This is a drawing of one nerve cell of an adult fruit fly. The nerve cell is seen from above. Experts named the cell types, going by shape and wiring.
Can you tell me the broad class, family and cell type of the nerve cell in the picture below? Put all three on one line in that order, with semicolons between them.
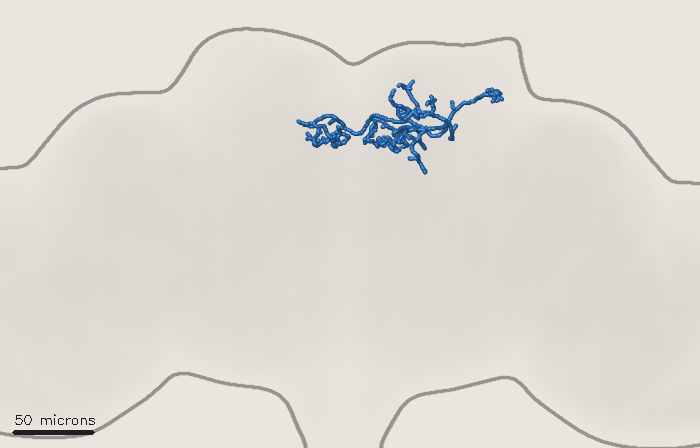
central-brain intrinsic neuron; class DAN; PAM06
